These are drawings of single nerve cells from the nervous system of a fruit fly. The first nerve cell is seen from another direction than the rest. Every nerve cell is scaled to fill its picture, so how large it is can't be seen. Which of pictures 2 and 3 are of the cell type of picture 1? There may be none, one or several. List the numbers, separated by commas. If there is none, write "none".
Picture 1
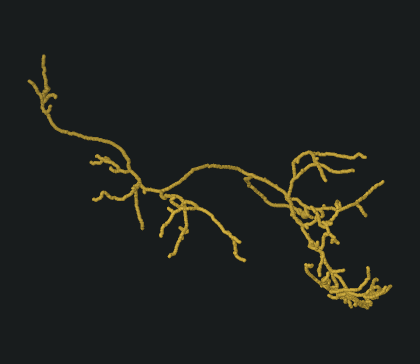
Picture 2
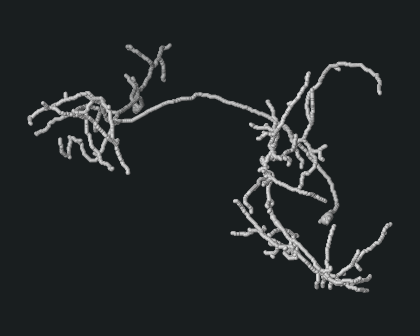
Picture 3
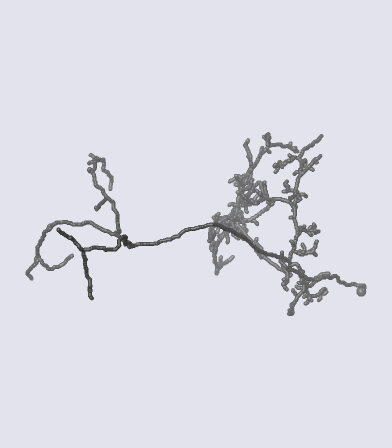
2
